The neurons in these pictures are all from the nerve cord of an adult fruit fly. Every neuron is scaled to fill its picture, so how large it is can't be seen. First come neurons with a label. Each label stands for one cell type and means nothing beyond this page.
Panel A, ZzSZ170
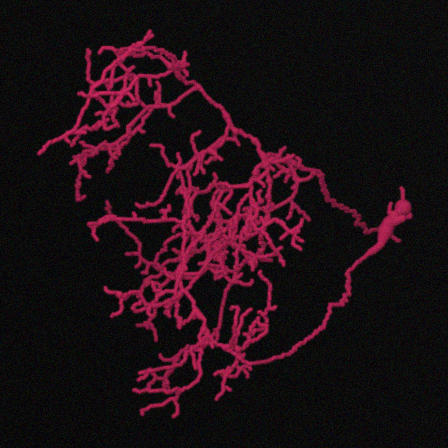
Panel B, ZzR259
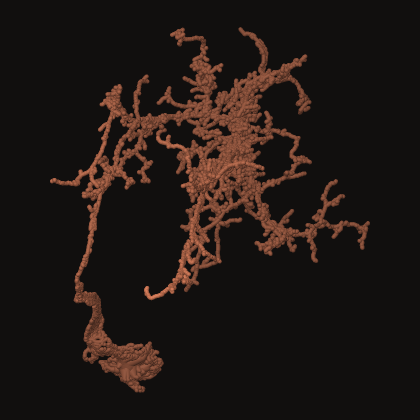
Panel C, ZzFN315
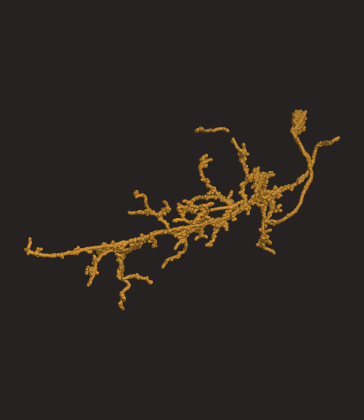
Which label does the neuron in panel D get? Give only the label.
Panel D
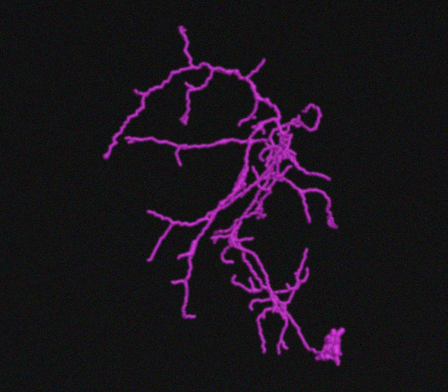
ZzSZ170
